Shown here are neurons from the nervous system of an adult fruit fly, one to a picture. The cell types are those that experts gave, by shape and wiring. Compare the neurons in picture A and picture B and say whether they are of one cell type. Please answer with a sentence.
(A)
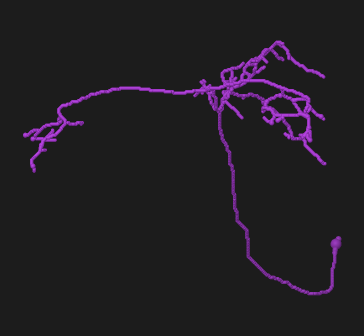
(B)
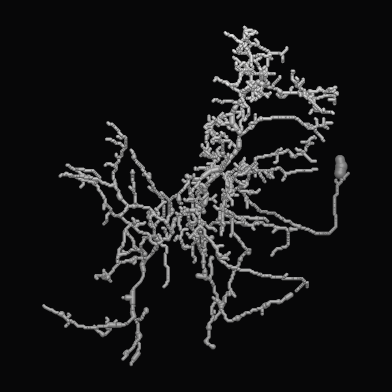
They are of different cell types.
